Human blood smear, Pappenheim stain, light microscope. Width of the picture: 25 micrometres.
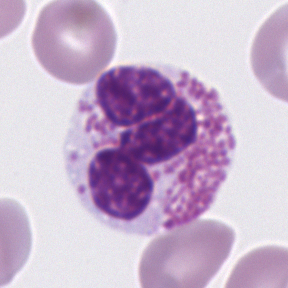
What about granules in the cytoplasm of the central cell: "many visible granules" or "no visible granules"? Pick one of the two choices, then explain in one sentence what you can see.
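Many visible granules. The cytoplasm holds many coarse round reddish-pink granules.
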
